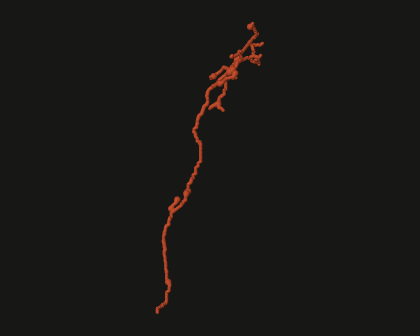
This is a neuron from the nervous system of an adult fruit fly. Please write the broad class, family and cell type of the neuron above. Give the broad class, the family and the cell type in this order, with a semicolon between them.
sensory neuron entering the brain; class gustatory; LB3a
